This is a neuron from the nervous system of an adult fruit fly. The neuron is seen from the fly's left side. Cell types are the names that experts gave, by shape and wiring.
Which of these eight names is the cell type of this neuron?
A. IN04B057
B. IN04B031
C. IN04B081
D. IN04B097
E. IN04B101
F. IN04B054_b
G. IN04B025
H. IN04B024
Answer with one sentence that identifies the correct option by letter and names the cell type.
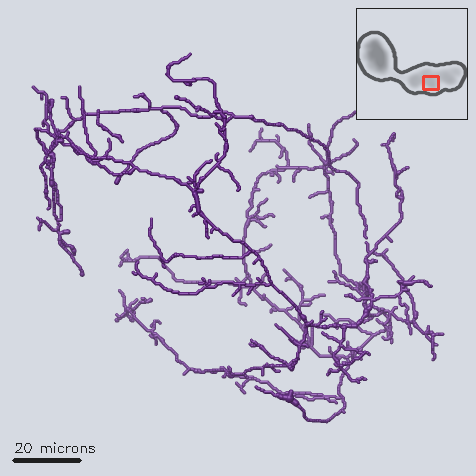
For cell type, option G, IN04B025, applies to the neuron.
